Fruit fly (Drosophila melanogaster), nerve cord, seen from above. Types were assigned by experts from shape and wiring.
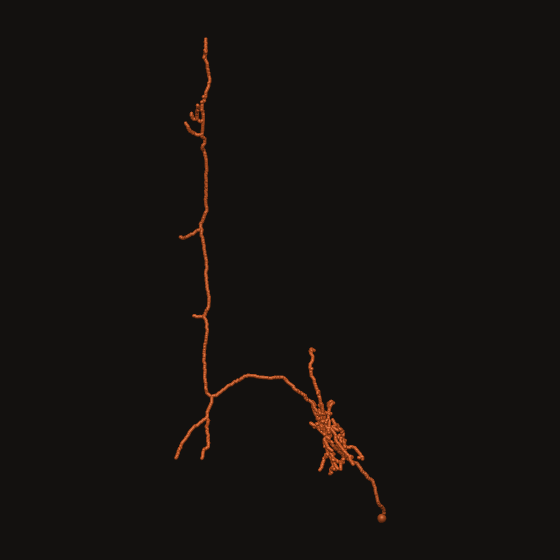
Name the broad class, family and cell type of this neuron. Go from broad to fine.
nerve-cord intrinsic neuron; hemilineage 08B; IN08B082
